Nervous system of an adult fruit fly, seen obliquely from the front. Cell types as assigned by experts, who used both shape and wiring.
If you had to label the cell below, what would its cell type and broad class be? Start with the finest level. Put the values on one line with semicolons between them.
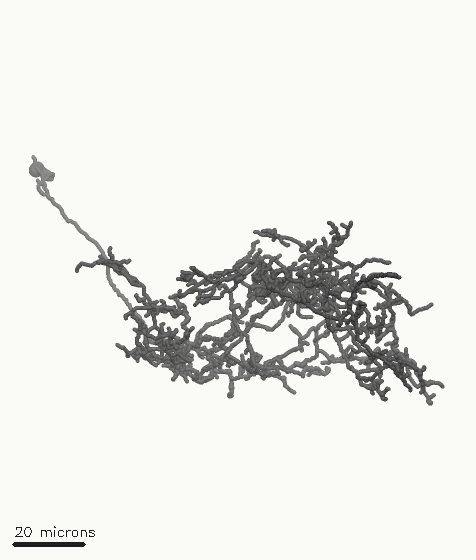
GNG053; central-brain intrinsic neuron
